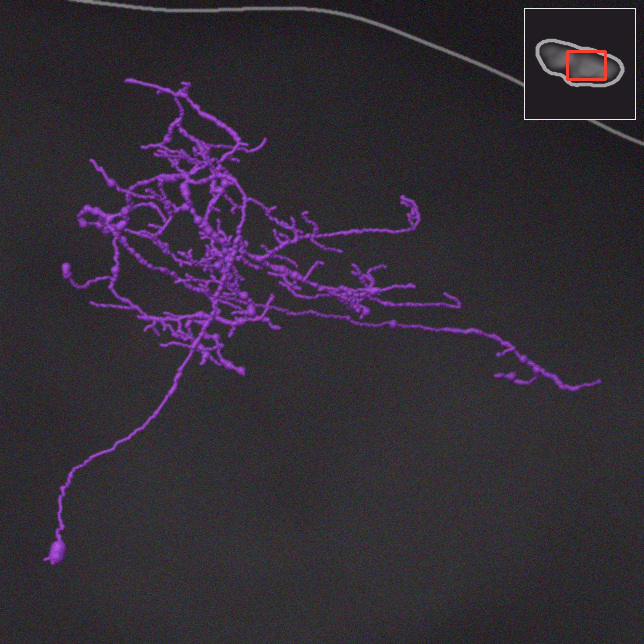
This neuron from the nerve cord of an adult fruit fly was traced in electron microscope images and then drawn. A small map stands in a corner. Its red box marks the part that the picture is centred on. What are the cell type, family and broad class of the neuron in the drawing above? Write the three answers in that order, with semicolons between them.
IN06A088; hemilineage 06A; nerve-cord intrinsic neuron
